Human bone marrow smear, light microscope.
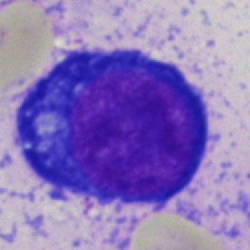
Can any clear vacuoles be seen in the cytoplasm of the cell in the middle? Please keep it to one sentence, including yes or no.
Yes, there is at least one clear vacuole in the cytoplasm of the cell.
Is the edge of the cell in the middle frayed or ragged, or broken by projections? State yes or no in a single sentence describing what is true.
No, the cell is bounded by a smooth, even outline.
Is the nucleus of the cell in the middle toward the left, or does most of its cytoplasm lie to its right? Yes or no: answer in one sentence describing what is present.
No, the nucleus is shifted toward the right rather than the left.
